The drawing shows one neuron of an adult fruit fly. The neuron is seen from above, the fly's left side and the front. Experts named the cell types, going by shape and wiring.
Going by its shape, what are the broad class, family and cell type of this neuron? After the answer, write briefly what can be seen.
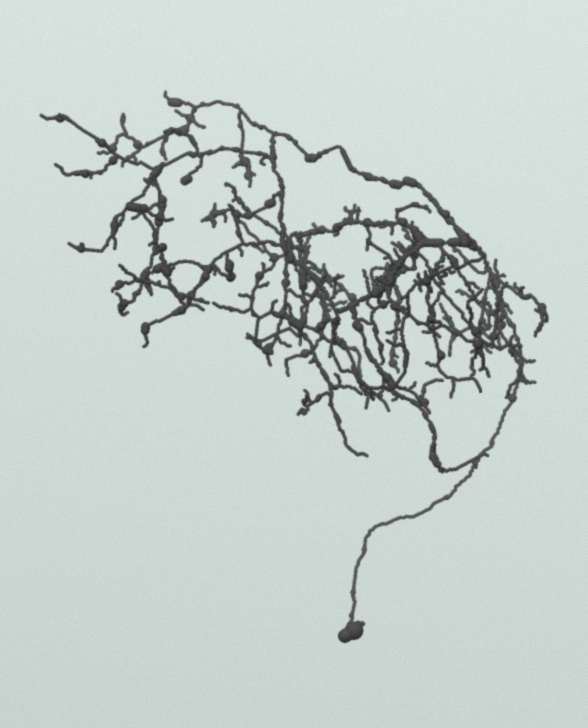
It is a central-brain intrinsic neuron. The family is hemilineage LHa3. Its cell type is LHAV3b13. The cell body is at the bottom of the picture. More than a hundred branch ends can be seen.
